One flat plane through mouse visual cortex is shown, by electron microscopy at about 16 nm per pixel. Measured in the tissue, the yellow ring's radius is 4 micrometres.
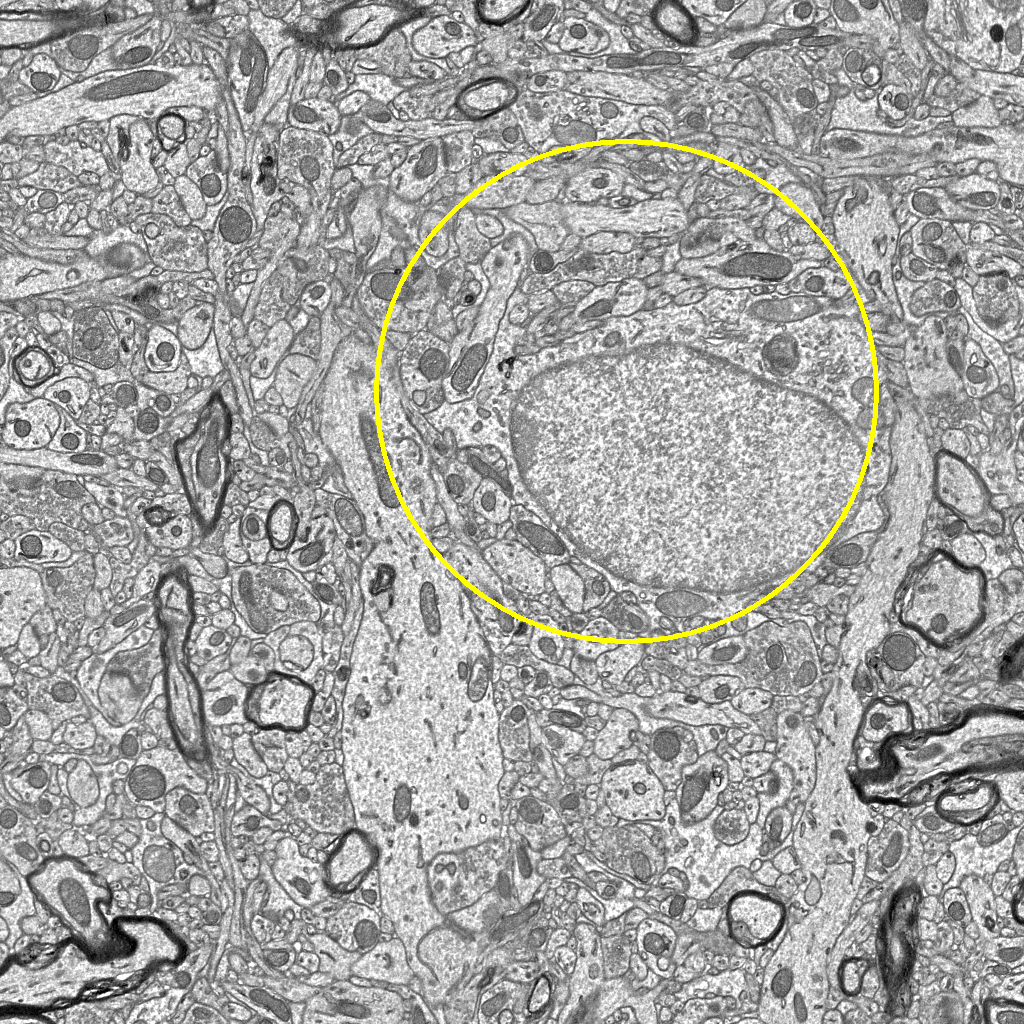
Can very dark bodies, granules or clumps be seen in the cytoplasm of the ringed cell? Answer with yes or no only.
Yes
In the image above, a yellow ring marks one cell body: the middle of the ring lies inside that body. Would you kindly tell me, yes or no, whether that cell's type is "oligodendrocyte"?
no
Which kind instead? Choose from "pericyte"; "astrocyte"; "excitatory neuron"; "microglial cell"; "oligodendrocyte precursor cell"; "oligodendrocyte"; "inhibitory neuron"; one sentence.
The correct answer is that the cell is an astrocyte.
